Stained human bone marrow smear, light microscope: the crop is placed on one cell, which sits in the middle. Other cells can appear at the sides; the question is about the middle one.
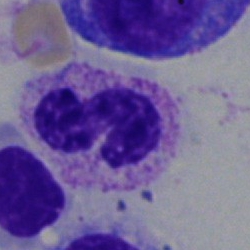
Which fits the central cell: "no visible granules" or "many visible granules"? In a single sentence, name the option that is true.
In the cytoplasm of this cell, many granules are visible.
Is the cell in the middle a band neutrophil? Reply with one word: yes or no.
no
